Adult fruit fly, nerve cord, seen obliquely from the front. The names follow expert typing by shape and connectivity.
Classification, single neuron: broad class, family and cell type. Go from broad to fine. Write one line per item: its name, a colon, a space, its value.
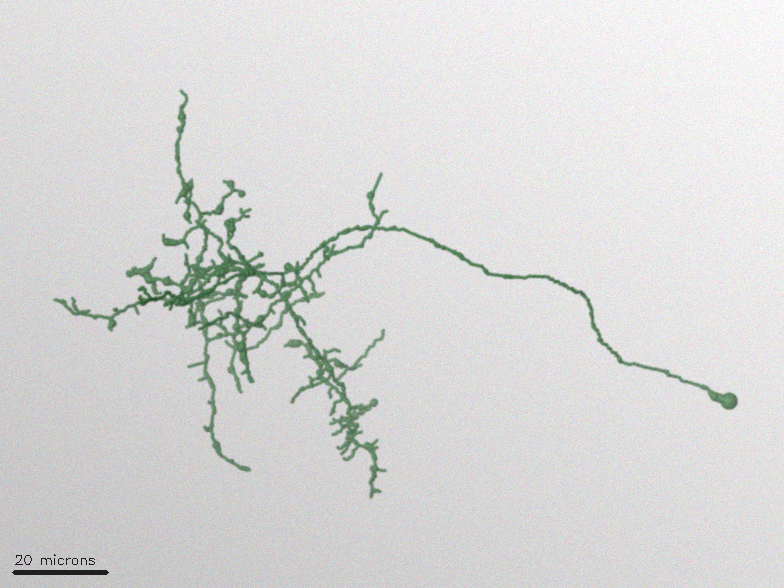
broad class: nerve-cord intrinsic neuron
family: hemilineage 12B
cell type: IN12B053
